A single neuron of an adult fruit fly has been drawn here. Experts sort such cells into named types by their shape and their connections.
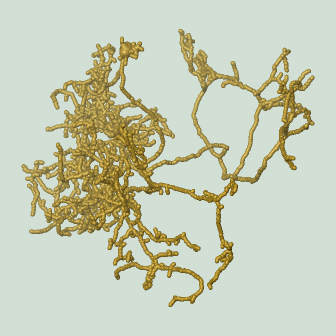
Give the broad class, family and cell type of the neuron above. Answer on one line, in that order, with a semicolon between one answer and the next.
nerve-cord intrinsic neuron; hemilineage 06B; IN06B006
